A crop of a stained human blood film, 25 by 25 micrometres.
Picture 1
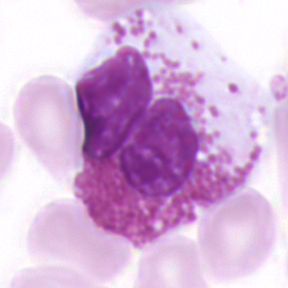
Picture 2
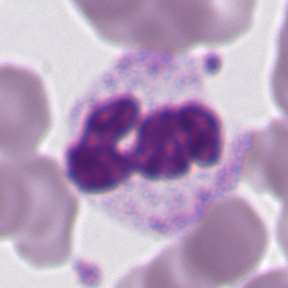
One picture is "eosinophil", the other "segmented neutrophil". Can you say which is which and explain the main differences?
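You are looking at an eosinophil in picture 1 and a segmented neutrophil in picture 2. Begin with the nucleus: in picture 1 it has two lobes, one at the upper left and one at the lower right, while in picture 2 several lobes lie in a horizontal row across the cell, linked by narrow connections.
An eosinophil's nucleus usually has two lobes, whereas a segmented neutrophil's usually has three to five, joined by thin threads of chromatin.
Now the granules: picture 1 holds many coarse, round, reddish ones, packed most densely in the lower part and more sparsely at the upper right, where the cytoplasm between them is pale and almost colourless. In picture 2, fine small violet granules are scattered throughout the cytoplasm.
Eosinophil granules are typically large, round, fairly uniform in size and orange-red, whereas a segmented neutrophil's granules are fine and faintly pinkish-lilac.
Both nuclei have dense, dark purple, clumped chromatin, so that feature will not tell them apart. Notice as well that the cell in picture 2 has a roughly round outline, no visible nucleoli and no vacuoles.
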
